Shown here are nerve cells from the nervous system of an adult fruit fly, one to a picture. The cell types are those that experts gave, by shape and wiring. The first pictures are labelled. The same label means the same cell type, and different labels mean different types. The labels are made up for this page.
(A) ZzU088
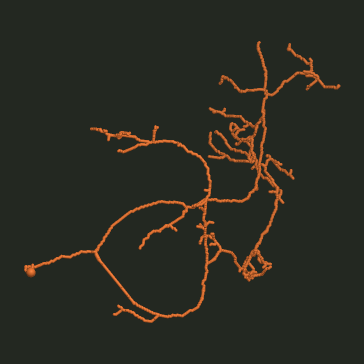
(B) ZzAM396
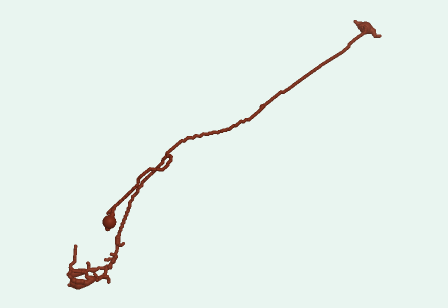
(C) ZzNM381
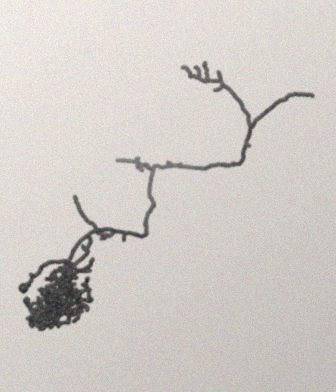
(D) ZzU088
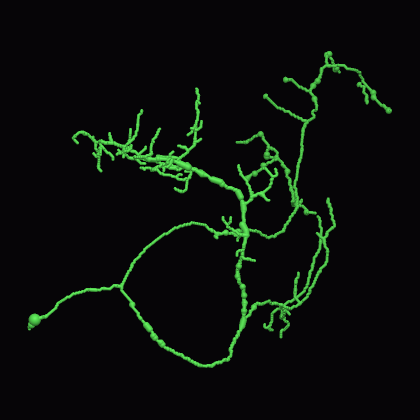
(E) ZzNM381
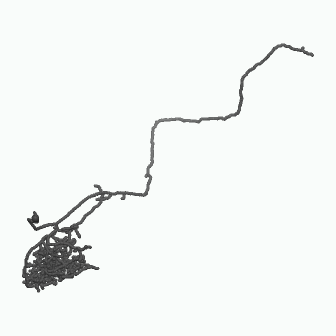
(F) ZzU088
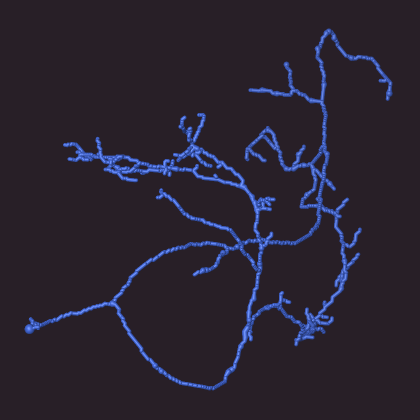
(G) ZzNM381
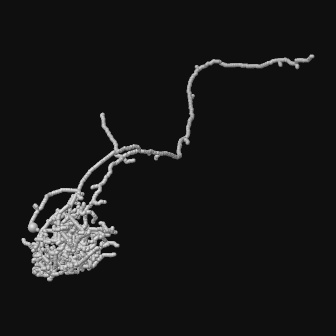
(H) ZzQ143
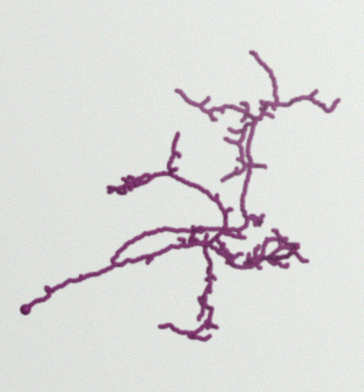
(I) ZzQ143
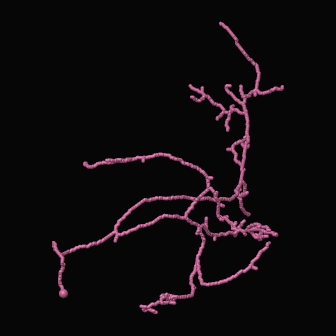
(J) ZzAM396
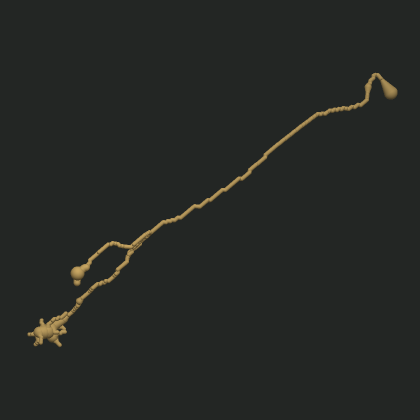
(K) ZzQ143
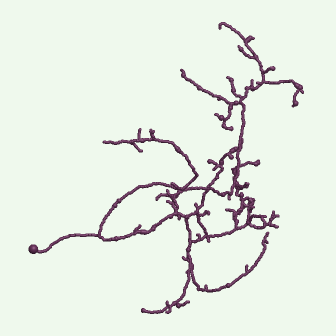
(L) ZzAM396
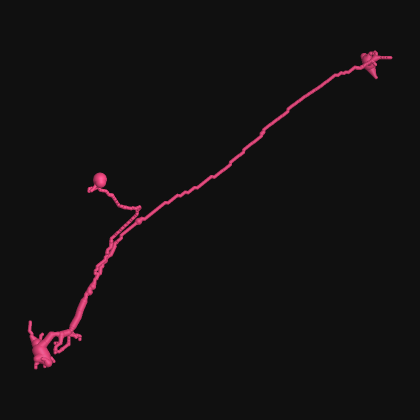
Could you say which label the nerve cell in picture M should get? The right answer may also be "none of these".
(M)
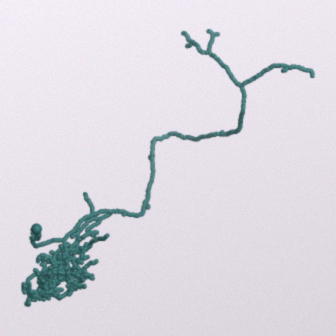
ZzNM381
